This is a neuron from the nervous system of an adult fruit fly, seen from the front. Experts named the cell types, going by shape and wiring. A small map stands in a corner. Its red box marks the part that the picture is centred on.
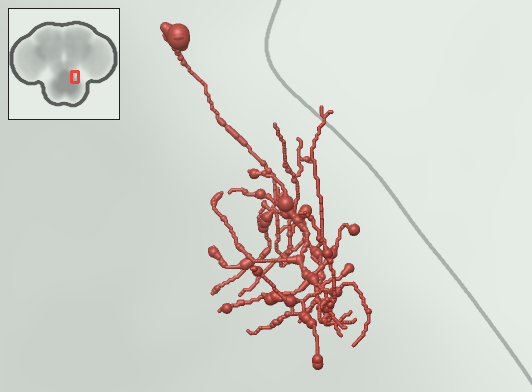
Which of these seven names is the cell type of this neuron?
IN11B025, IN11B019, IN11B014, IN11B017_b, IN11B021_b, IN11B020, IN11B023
IN11B020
